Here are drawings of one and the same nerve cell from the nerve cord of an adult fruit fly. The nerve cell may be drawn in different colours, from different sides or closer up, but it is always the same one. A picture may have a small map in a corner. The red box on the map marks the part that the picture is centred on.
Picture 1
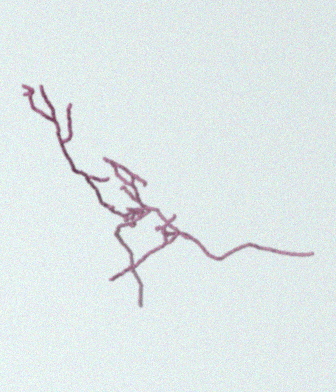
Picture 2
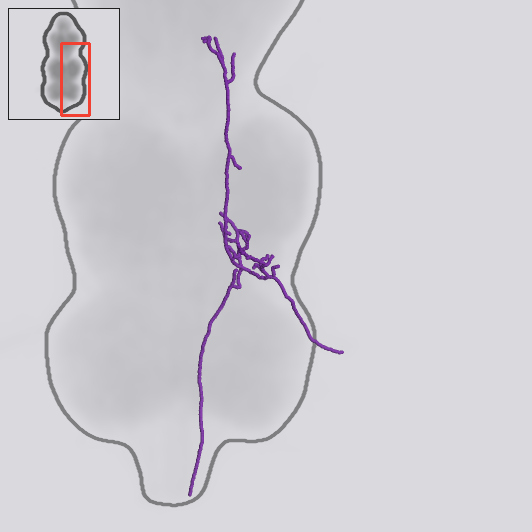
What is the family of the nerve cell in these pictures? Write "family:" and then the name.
family: class mechanosensory proprioceptive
